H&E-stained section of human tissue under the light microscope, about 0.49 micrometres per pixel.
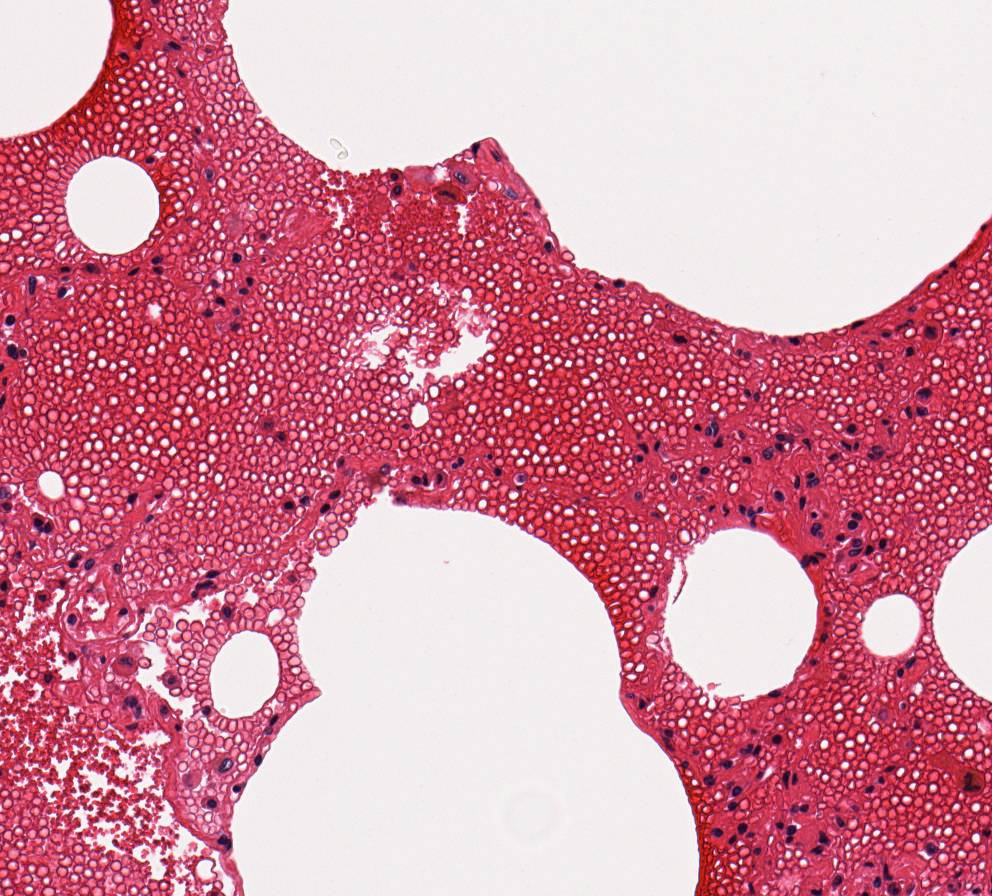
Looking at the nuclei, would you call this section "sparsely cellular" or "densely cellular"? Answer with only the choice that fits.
Sparsely cellular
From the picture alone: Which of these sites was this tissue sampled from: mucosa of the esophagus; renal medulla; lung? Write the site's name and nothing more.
lung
